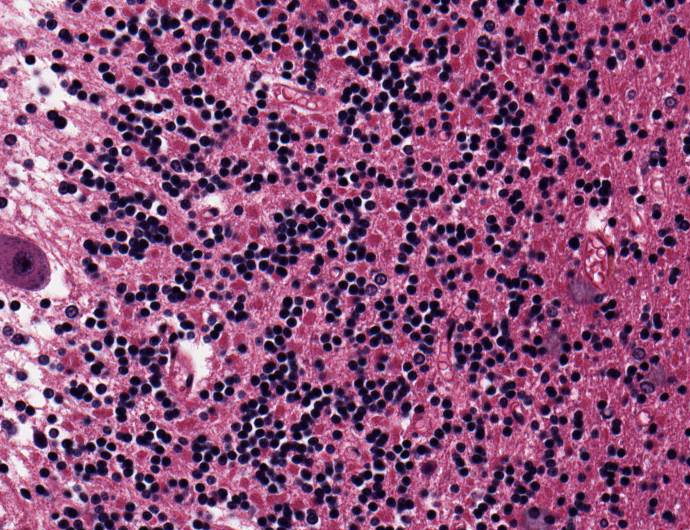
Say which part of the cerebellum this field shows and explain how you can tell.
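You are looking at the granular layer. Small, round, uniformly dark nuclei are densely packed across most of the field, with very little cytoplasm and no rows, cords or glands.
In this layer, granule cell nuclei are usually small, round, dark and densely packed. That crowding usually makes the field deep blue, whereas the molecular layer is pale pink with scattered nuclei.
At the left edge, about mid-height, sits a single large neuron with a big round nucleus. Small thin-walled vessels with red blood cells appear near the top centre and mid-height right.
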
